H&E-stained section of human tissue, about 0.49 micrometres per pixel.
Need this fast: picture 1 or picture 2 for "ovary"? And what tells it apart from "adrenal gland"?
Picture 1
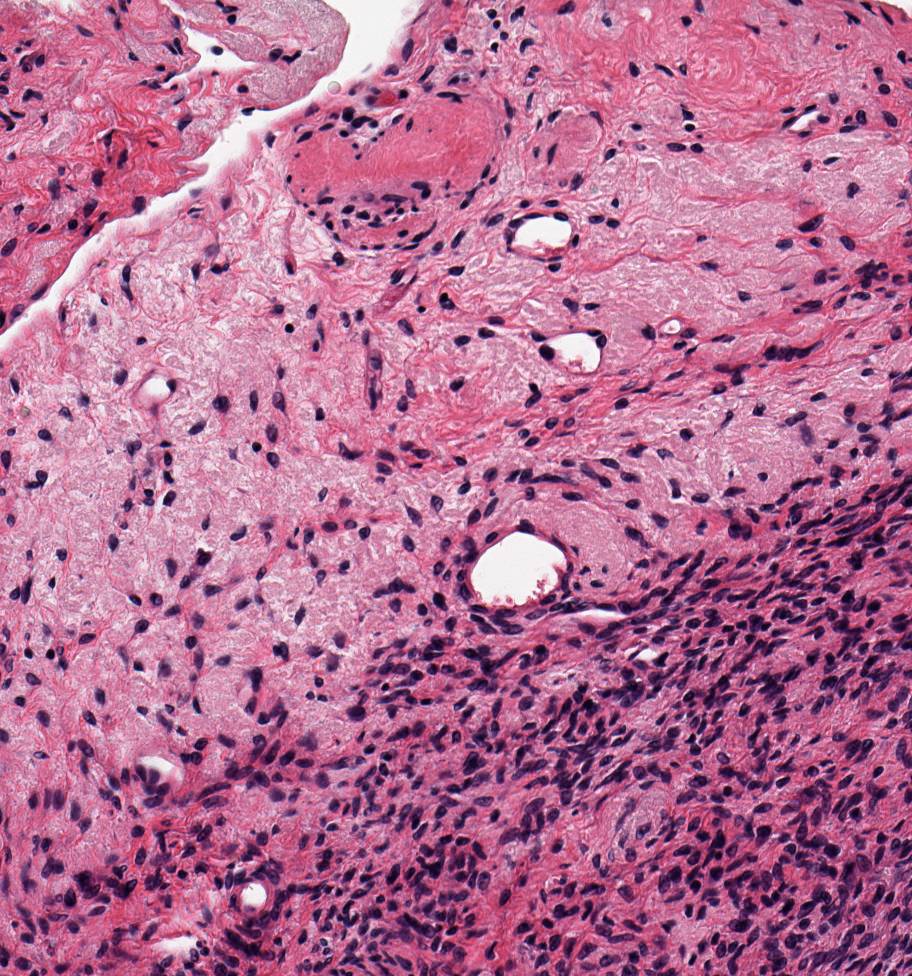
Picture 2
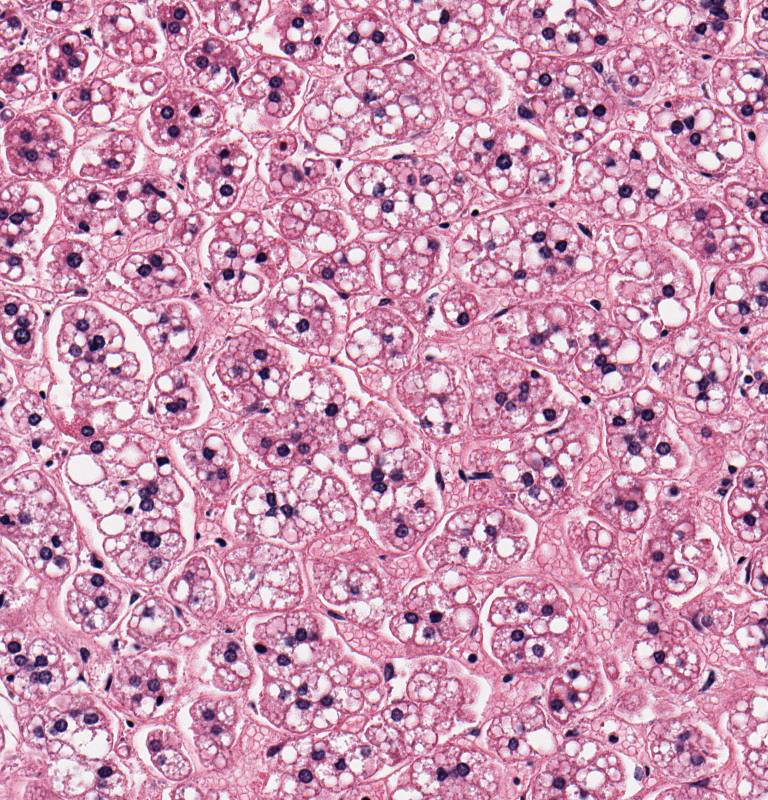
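Ovary is shown in picture 1, adrenal gland in picture 2. In the ovary, crowded spindle cells form a dense lower-right zone; the upper and left parts are paler and sparsely cellular, with a loose, pale pink, finely fibrillary matrix. Their nuclei are elongated, dark and often wavy, with scant, indistinct cytoplasm. The adrenal gland shows small rounded nests, separated by thin partitions, throughout the field. Its nest cells have cytoplasm filled with many clear round vacuoles of varying size, and small, round, darkly stained nuclei set centrally among them.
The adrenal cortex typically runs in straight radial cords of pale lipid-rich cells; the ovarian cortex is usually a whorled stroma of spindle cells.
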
